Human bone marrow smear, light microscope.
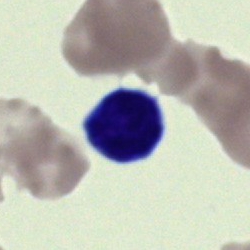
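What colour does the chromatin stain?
Very dark blue-purple, throughout the cell.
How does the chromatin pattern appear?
Dense and evenly dark, with no open pattern.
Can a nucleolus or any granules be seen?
Neither is visible.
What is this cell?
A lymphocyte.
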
